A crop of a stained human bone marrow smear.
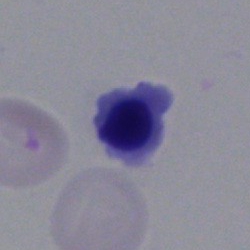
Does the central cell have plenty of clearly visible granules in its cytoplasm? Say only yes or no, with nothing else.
No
